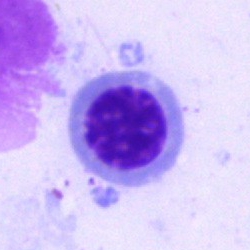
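Erythroblast from a stained human bone marrow smear, seen at the centre of the field. A round, smooth outline encloses a nucleus placed roughly centrally, so that cytoplasm is visible on every side of it. The chromatin is dark and coarsely clumped, with small paler patches lying between the clumps. No granules can be seen in the cytoplasm.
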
